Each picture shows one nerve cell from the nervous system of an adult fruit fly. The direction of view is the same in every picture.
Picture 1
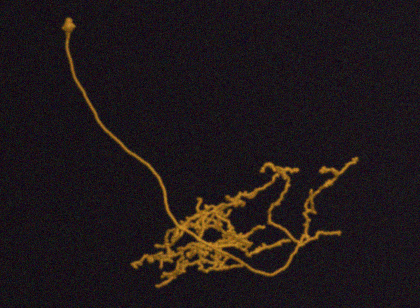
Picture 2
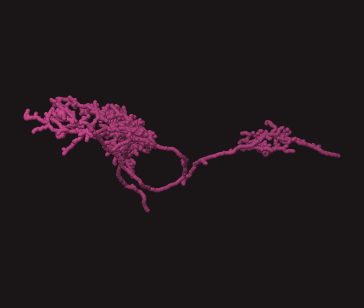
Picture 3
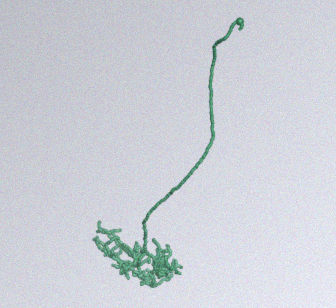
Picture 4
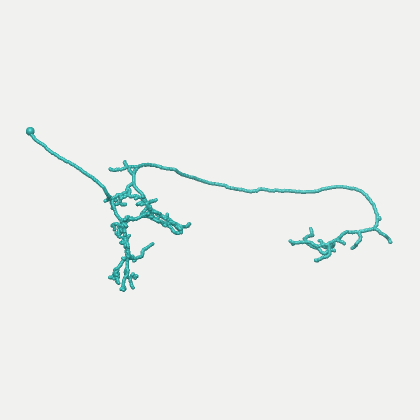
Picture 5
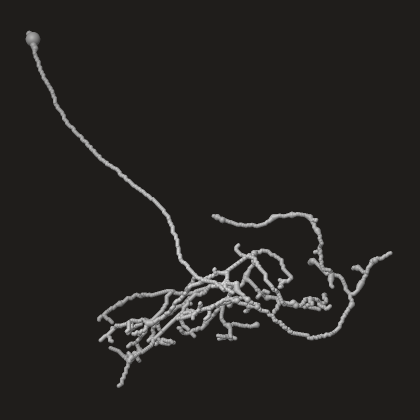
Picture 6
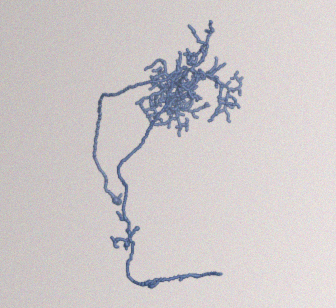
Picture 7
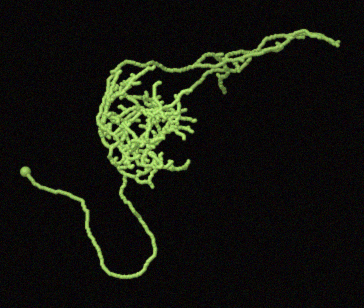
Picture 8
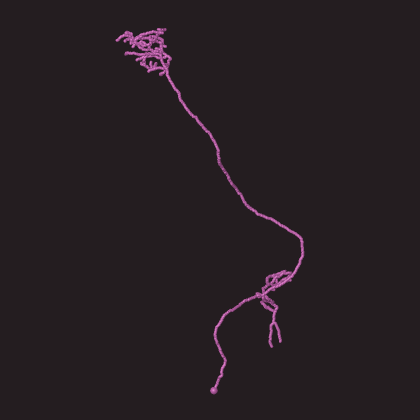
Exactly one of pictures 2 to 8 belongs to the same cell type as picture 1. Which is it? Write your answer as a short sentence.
Picture 5 shows a nerve cell of the same cell type.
